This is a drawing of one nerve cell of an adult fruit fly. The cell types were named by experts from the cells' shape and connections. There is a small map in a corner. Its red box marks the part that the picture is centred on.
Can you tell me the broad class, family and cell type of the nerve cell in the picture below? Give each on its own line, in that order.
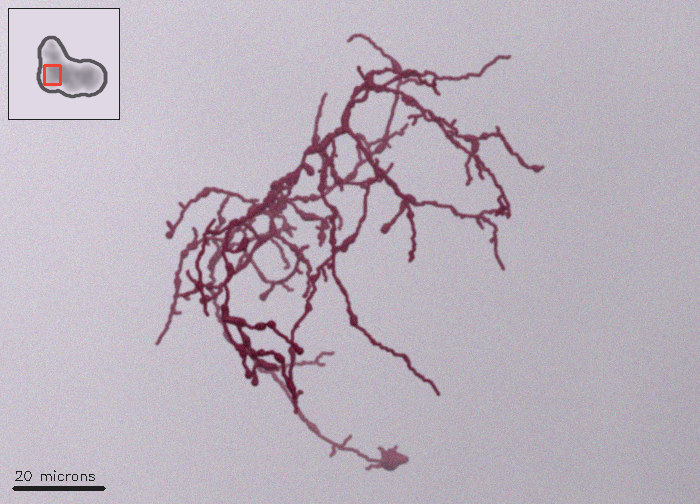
nerve-cord intrinsic neuron
hemilineage 04B
IN04B059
